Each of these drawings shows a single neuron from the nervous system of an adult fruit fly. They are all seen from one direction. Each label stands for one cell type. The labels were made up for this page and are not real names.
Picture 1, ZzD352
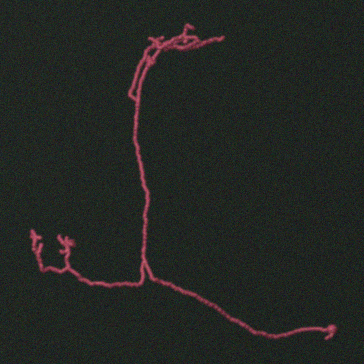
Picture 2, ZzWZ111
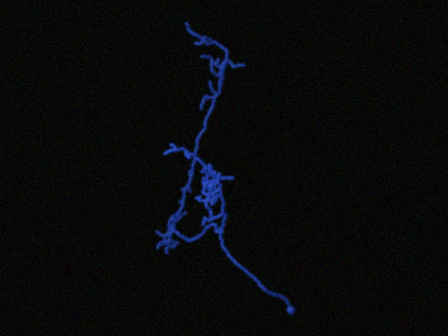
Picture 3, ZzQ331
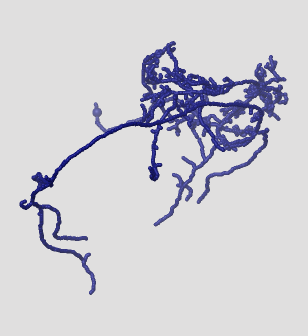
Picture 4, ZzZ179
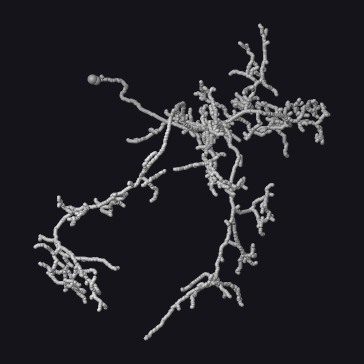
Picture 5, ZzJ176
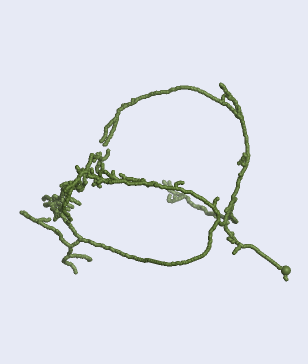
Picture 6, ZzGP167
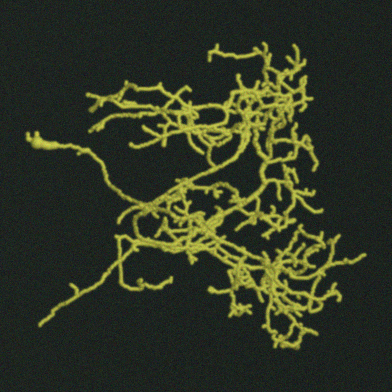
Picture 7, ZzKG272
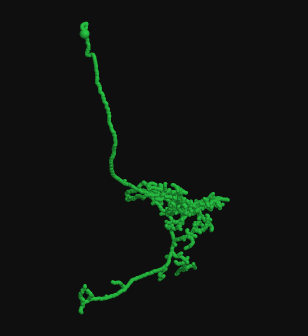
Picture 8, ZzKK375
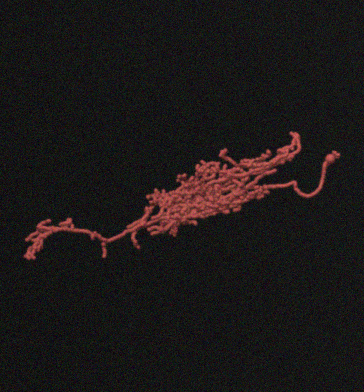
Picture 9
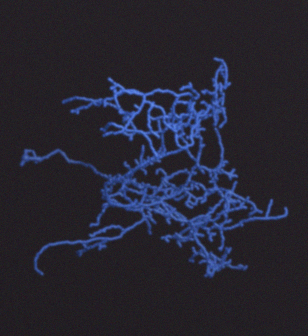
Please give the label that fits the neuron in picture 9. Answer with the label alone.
ZzGP167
